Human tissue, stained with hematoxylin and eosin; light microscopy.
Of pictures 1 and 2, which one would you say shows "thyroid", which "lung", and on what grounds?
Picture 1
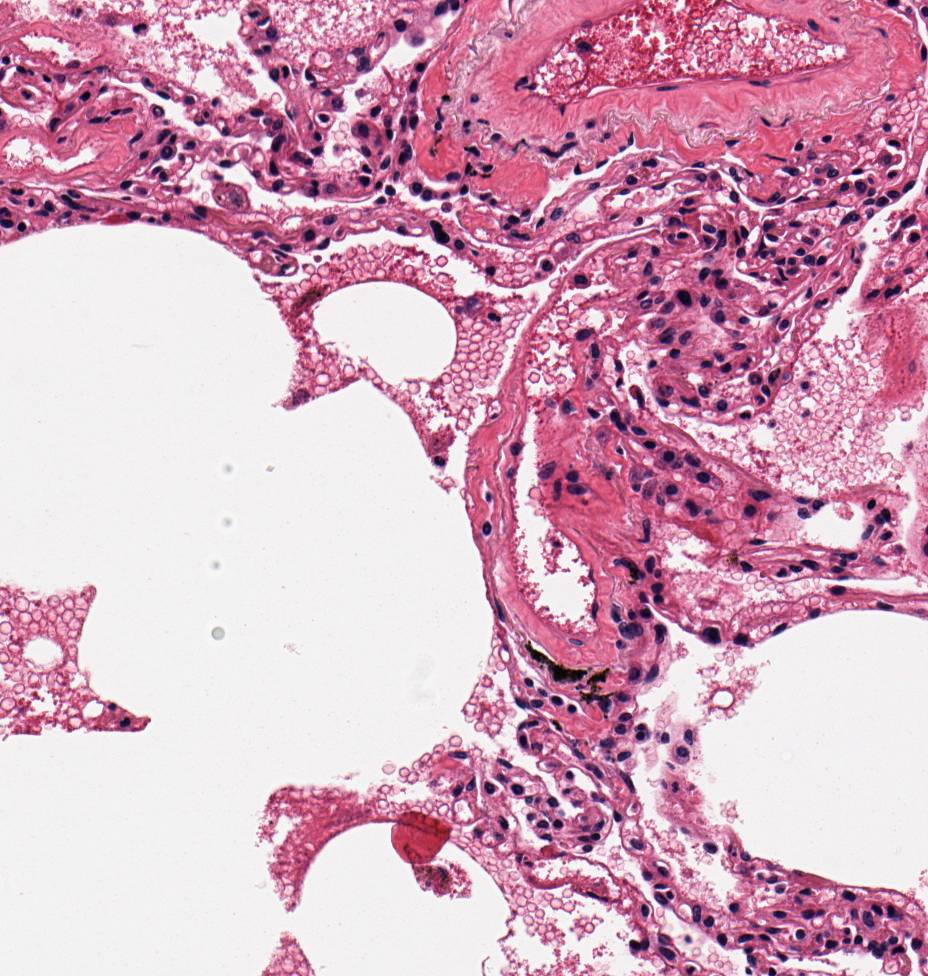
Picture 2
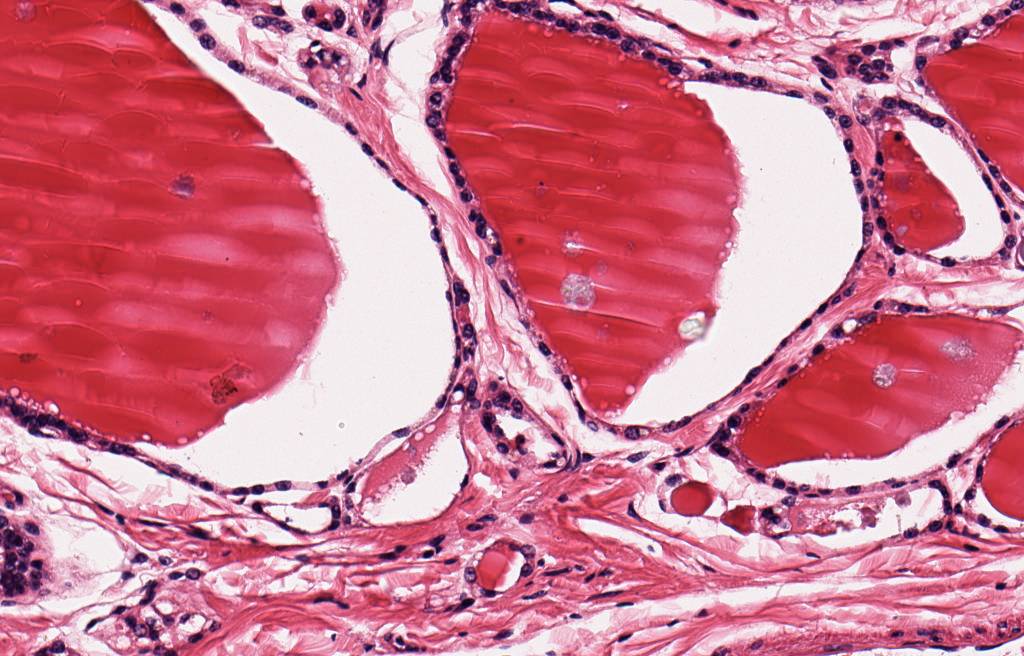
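Lung appears in picture 1 and thyroid in picture 2. In the lung, large empty rounded spaces occupy the left half and lower right, while cellular tissue crowds the centre and upper right. Loose red blood cells lie outside vessels, crowding the smaller spaces at centre right and lining the edges of the large spaces. In the thyroid, rounded follicles of widely varying size, filled with deep red material, occupy the upper two-thirds; each is lined by a single layer of flattened to low cuboidal cells with small dark nuclei.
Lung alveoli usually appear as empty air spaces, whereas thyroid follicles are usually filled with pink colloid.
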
